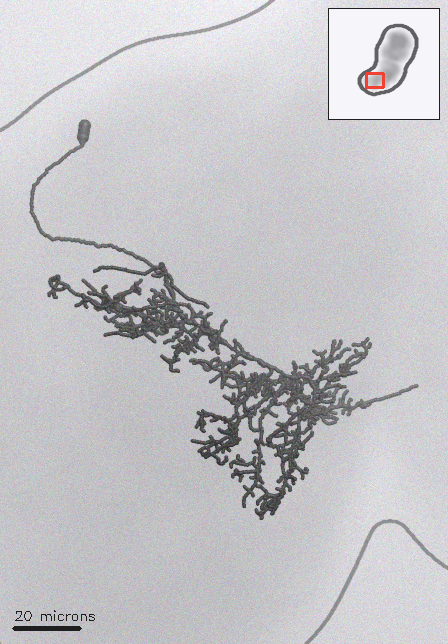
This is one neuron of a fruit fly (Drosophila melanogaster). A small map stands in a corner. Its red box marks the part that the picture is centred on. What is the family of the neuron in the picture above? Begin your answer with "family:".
family: hemilineage 23B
